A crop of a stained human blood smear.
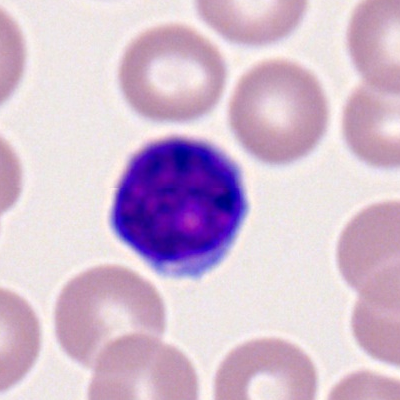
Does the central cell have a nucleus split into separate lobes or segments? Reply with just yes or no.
No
